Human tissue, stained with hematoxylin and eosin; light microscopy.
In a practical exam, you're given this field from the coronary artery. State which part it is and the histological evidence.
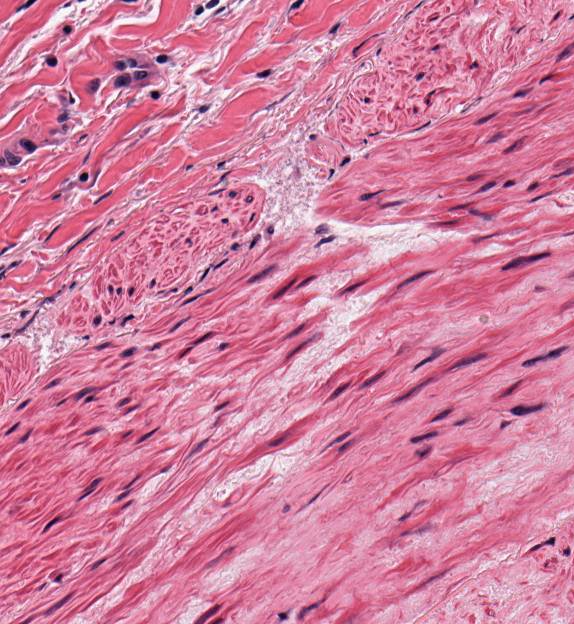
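This is the tunica media, filling the lower two-thirds of the field. Notice the sheet of parallel, spindle-shaped smooth muscle cells with pink cytoplasm, running diagonally from lower left to upper right. Their nuclei are elongated and blunt-ended, lying along each cell's long axis.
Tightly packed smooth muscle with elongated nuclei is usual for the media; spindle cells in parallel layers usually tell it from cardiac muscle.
Dense, deep-pink fibrous bundles with few nuclei occupy the upper left corner.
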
